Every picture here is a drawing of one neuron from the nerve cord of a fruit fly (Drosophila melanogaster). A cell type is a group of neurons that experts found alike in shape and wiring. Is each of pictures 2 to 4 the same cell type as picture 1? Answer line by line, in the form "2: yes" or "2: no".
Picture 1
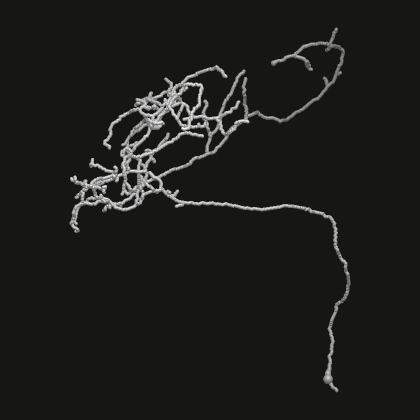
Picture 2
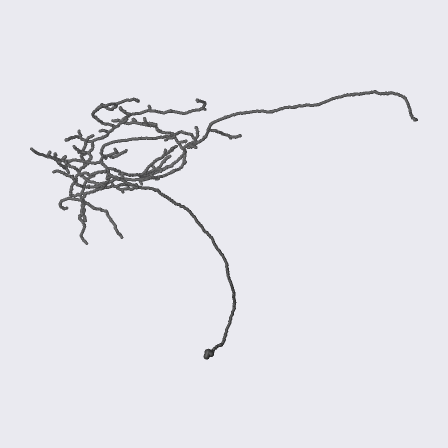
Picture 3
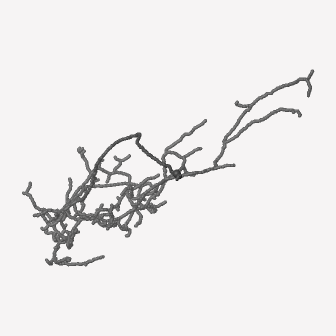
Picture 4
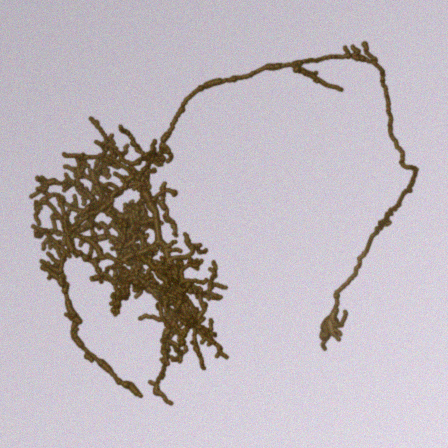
2: yes
3: yes
4: no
